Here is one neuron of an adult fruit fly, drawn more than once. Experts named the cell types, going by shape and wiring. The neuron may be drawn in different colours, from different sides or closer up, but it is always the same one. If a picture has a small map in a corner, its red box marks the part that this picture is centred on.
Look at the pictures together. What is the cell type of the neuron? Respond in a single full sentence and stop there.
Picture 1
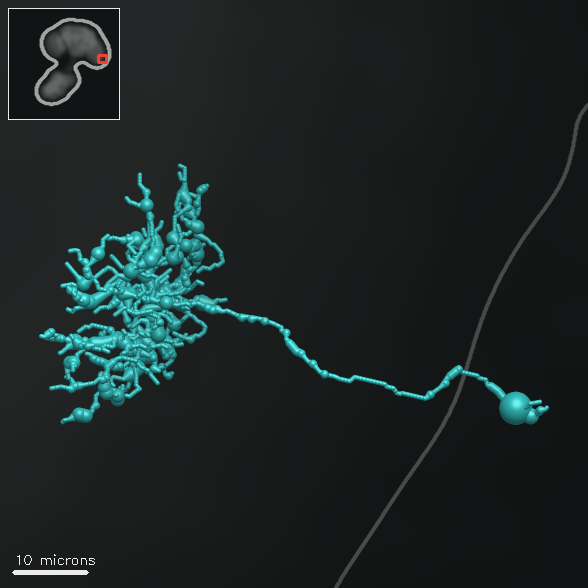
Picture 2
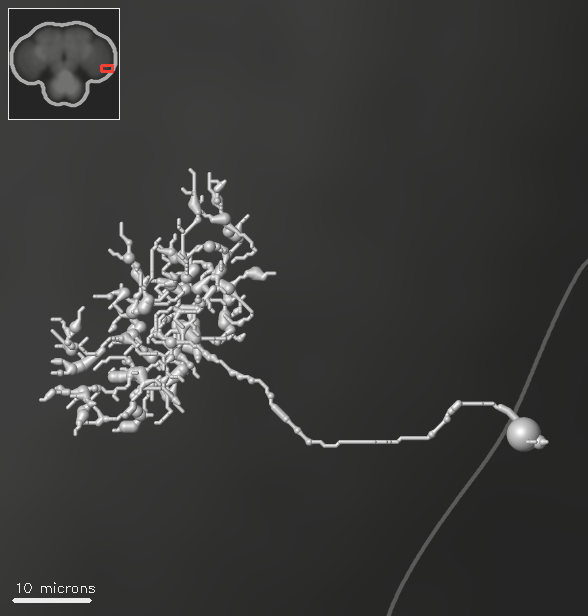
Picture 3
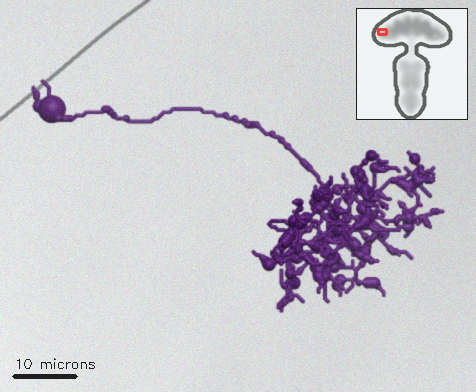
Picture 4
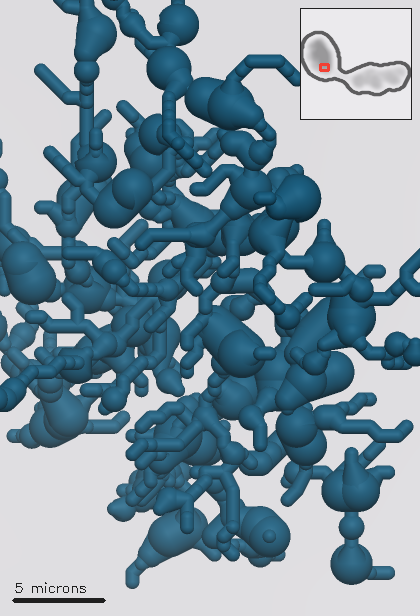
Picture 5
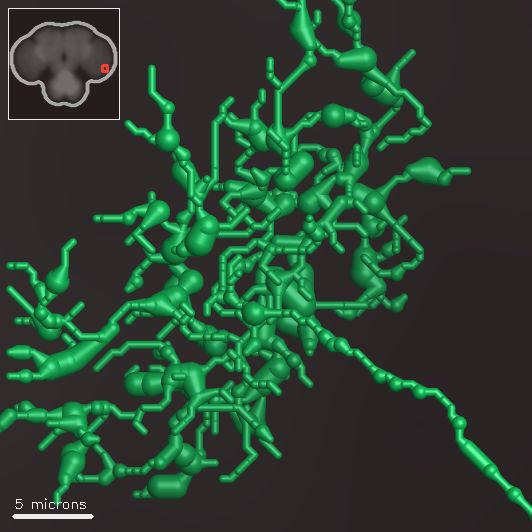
It is to cell type Dm12 that the neuron belongs.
